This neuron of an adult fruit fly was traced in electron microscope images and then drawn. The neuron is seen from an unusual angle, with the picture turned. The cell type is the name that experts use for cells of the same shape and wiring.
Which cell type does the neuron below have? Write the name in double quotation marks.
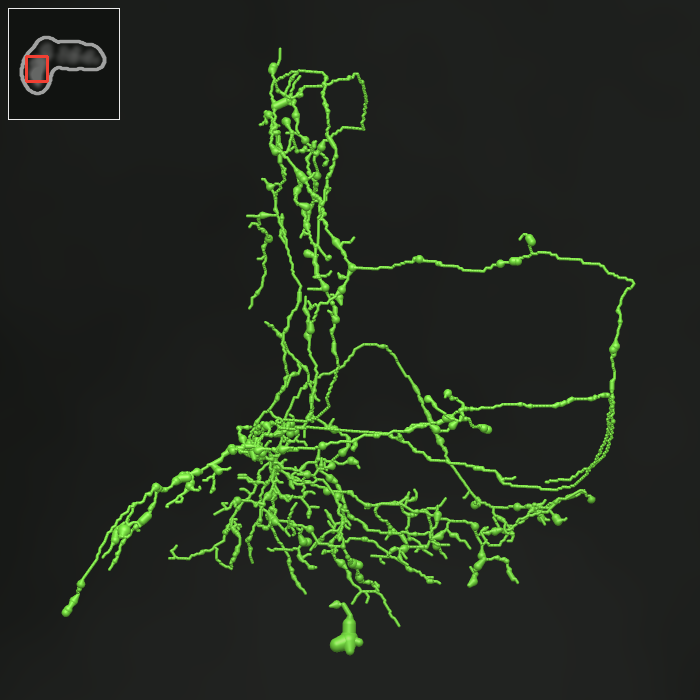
"CRE010"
